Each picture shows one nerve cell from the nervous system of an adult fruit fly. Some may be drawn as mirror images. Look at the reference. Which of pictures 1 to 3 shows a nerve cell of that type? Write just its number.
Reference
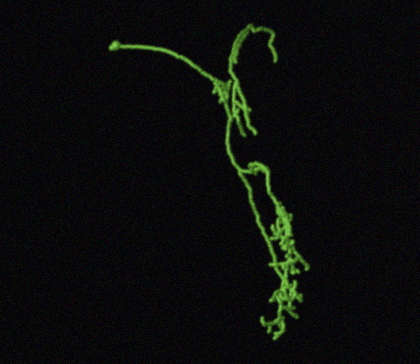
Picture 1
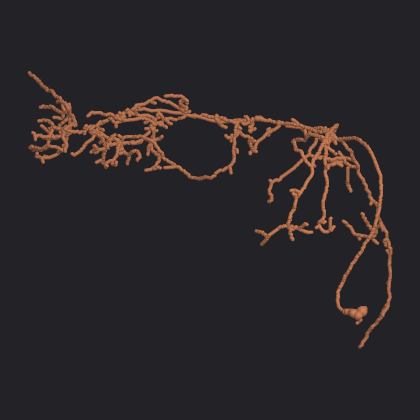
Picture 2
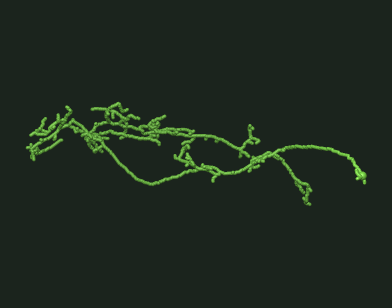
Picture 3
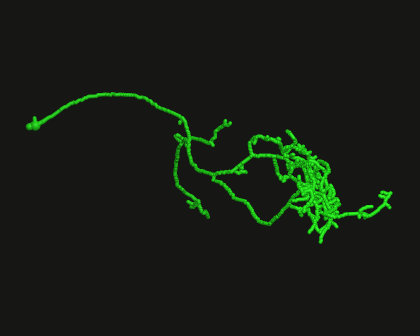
3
